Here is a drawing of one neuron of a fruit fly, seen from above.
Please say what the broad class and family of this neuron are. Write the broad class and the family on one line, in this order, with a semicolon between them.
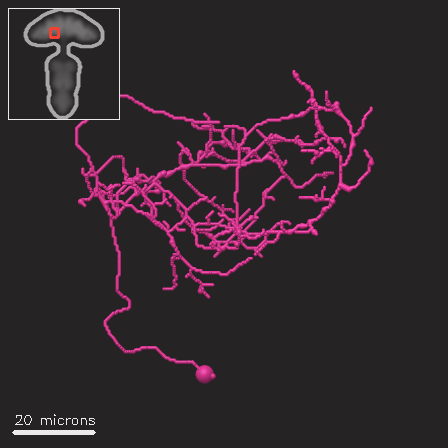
central-brain intrinsic neuron; hemilineage VLPp&l1_anterior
